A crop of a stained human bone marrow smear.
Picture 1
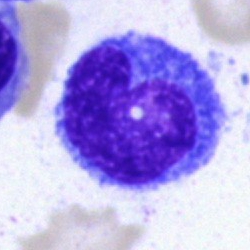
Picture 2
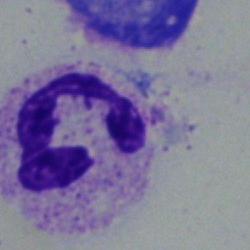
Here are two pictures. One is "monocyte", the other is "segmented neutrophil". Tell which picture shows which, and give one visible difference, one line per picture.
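Picture 1 shows a monocyte: The nucleus fills most of the cell.
Picture 2 shows a segmented neutrophil: The cytoplasm is abundant and pale pinkish-lilac.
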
